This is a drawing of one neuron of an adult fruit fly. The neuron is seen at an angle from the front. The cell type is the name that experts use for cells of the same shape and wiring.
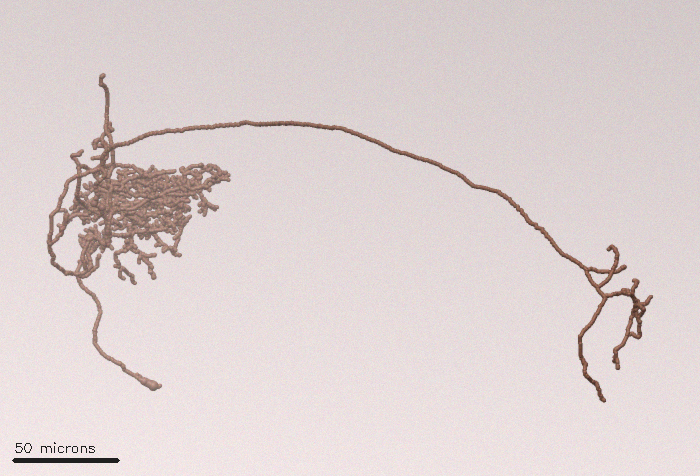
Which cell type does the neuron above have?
AVLP322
